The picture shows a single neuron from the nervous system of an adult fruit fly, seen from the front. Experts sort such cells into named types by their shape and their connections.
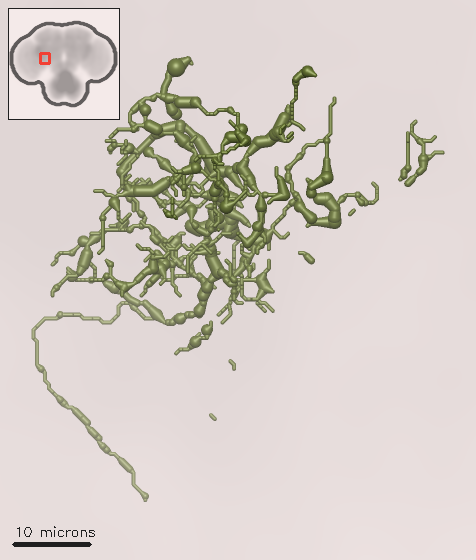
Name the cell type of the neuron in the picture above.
AVLP341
